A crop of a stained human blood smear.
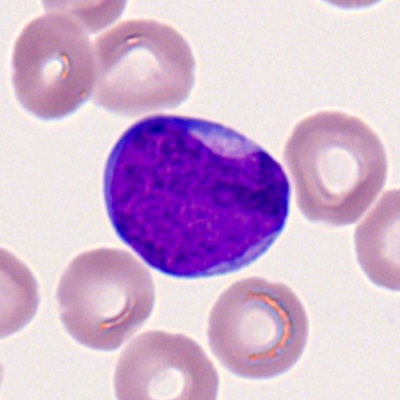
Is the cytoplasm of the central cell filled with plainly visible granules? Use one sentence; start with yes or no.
No, this cell has a cytoplasm without visible granules.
